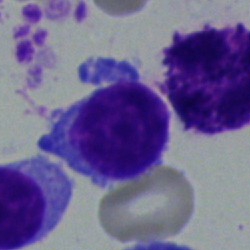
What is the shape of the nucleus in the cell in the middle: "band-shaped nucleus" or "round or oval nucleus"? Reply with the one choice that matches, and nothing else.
Round or oval nucleus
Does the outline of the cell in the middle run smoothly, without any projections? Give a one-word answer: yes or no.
No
